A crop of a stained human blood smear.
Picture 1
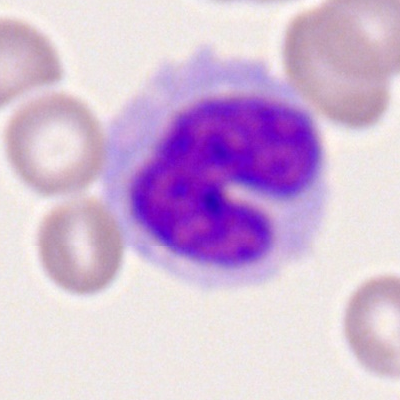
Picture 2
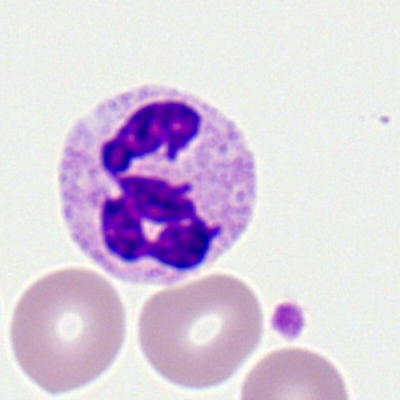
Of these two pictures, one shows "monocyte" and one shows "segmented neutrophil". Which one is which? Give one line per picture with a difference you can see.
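Picture 1 shows a monocyte: No distinct granules are seen in the cytoplasm.
Picture 2 shows a segmented neutrophil: Fine lilac granules are scattered evenly through the cytoplasm.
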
